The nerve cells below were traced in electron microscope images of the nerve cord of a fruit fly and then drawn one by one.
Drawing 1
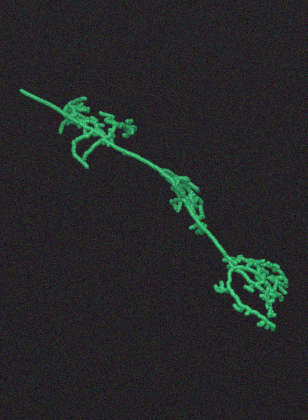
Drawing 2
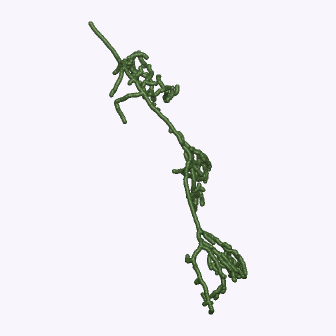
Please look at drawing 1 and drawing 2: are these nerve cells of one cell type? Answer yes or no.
yes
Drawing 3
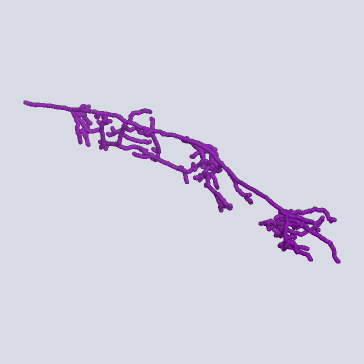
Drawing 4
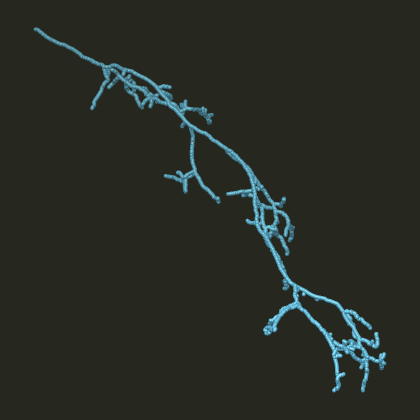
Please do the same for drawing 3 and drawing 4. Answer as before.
no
